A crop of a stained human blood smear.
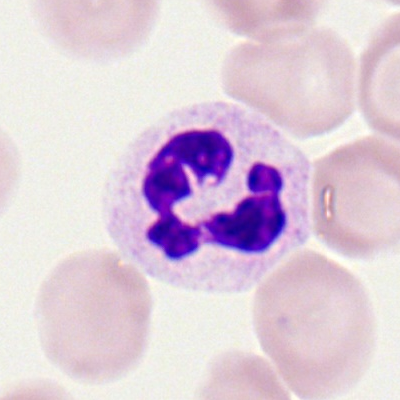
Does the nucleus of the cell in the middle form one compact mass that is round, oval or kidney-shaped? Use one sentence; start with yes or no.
No, what this cell has is a nucleus made of separate segments.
